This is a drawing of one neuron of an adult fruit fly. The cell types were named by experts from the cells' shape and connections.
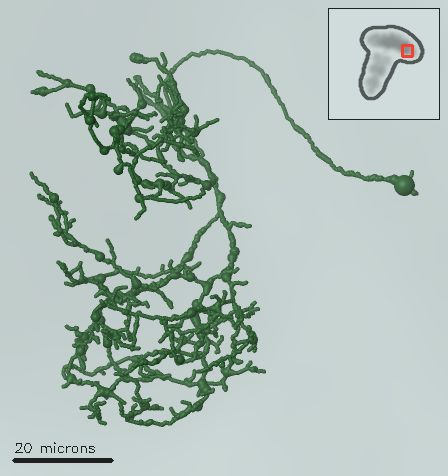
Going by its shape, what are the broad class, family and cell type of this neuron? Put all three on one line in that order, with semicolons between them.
central-brain intrinsic neuron; hemilineage LHl1; LHAV4e1_b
